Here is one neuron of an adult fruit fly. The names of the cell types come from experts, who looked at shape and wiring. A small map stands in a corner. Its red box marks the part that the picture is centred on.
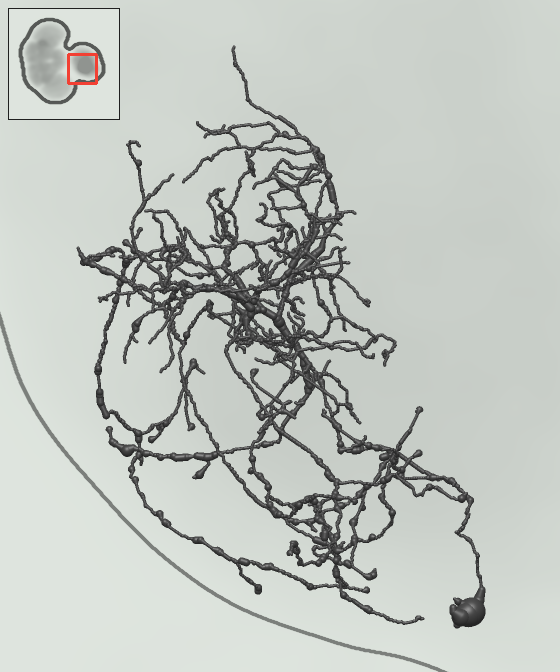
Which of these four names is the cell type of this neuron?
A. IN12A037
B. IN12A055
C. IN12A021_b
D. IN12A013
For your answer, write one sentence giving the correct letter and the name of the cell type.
The neuron's cell type is IN12A013, which is option D.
